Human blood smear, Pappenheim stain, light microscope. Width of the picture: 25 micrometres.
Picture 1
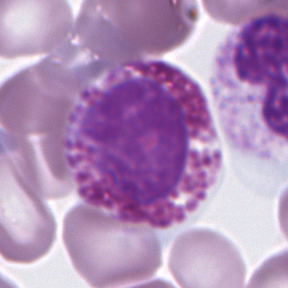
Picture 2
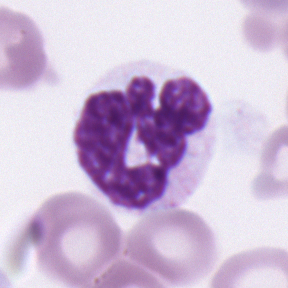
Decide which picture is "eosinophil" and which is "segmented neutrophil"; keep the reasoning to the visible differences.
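The first one's the eosinophil, and the second is the segmented neutrophil. The granules are where they part company. The eosinophil's cytoplasm is packed with coarse, round, reddish-purple granules lying around the nucleus on all sides. The neutrophil has only fine, sparse pinkish granules in pale pinkish-lilac cytoplasm.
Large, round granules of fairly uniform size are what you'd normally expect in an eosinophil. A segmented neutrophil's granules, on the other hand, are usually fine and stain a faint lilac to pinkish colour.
The nuclei differ too. The eosinophil's stains a fairly even dark purple, while the neutrophil's lobes sit in a ring around a small pale central gap and have dark purple, coarsely clumped chromatin. Both outlines are round, the eosinophil's roughly so and the neutrophil's smooth as well.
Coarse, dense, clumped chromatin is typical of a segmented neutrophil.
The neutrophil is about 13 micrometres across, and there are no vacuoles in its cytoplasm.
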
